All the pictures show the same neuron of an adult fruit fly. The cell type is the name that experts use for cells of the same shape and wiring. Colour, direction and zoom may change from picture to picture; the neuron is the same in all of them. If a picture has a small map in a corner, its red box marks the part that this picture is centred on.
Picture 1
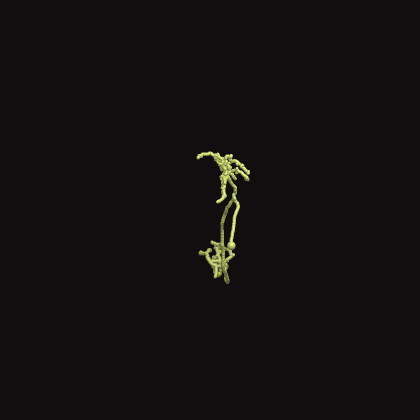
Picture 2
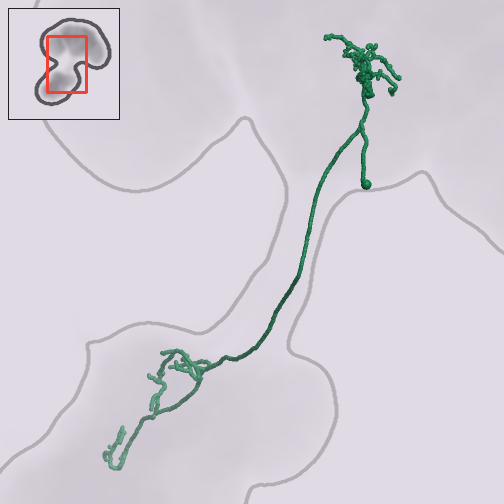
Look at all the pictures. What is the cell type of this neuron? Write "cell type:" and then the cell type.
cell type: DNg02_b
